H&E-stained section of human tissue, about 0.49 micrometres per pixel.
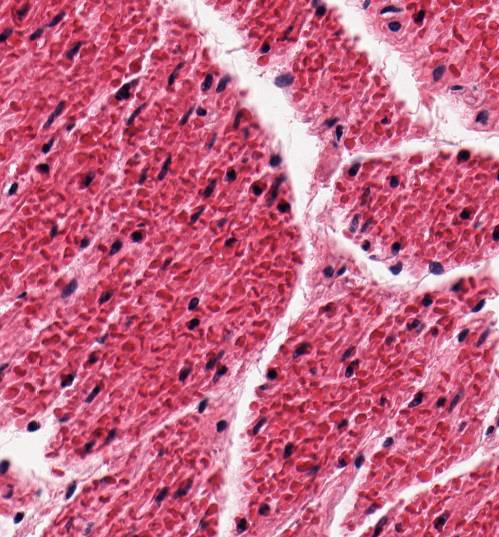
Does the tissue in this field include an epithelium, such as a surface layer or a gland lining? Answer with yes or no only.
No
